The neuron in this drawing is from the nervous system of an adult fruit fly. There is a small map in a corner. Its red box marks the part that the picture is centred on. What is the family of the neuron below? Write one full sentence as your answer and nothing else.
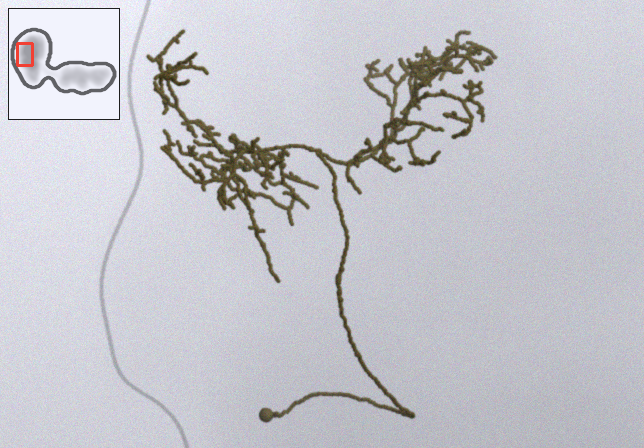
The family assigned to this neuron is hemilineage LALv1_dorsal.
